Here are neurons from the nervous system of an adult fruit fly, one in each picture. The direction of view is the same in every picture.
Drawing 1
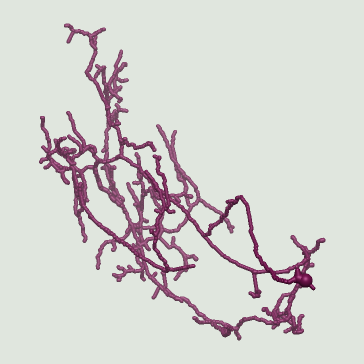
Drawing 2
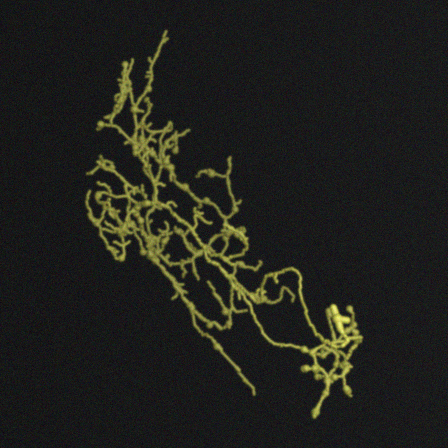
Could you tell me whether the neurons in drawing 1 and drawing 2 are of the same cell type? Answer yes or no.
yes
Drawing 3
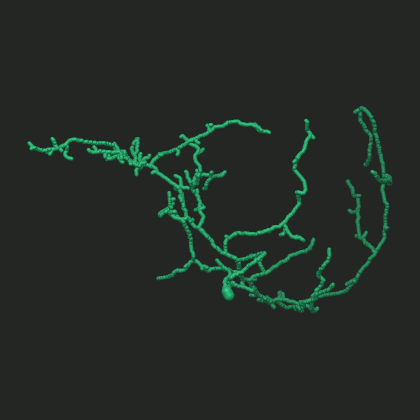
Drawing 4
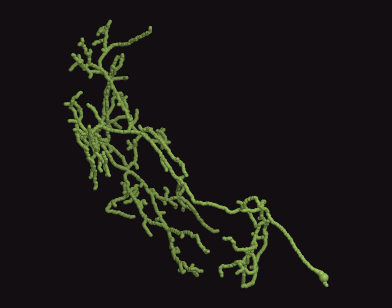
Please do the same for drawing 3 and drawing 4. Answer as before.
no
